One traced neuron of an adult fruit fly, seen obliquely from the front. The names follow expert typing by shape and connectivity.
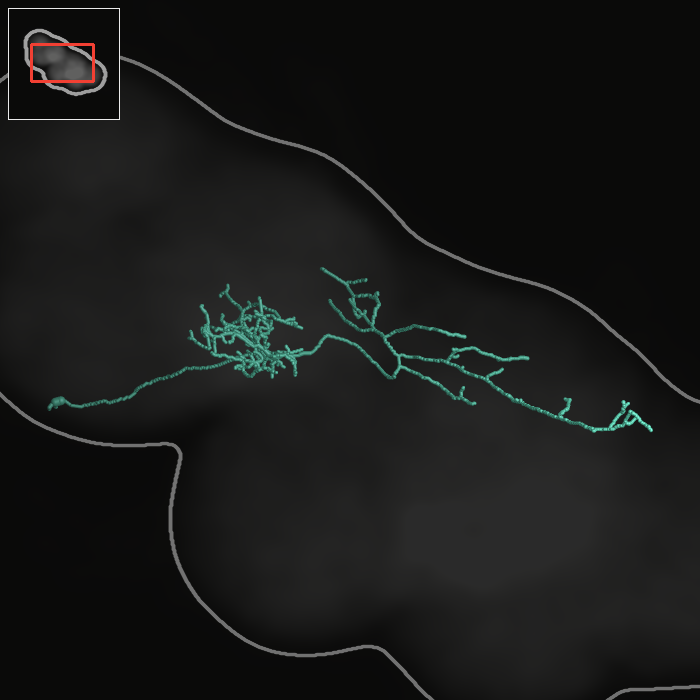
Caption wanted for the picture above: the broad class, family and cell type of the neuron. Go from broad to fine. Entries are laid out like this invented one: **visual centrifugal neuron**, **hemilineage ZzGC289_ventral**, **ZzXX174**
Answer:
**nerve-cord intrinsic neuron**, **hemilineage 08B**, **IN08B108**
